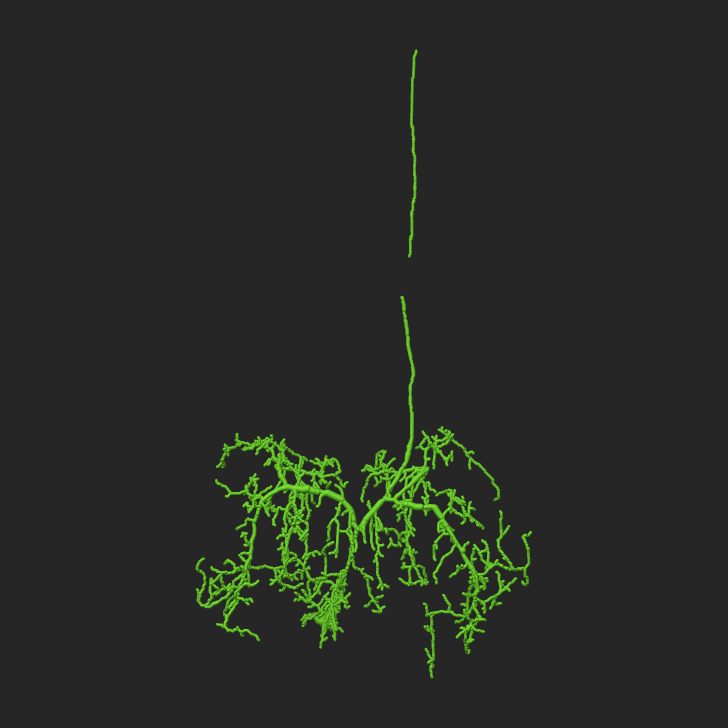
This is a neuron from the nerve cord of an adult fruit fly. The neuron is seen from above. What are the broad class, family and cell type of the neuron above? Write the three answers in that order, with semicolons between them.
ascending neuron; hemilineage 27X; AN27X011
